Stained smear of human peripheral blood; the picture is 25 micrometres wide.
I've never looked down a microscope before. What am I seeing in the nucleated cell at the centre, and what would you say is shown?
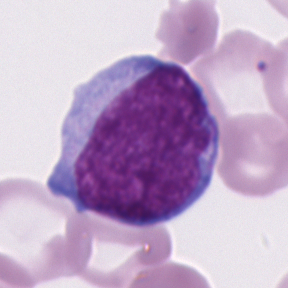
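Checking the cytoplasm in turn: it is blue and forms a broad crescent on the upper-left side. Granules: none visible. Vacuoles: none. The cell is a myeloblast.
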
